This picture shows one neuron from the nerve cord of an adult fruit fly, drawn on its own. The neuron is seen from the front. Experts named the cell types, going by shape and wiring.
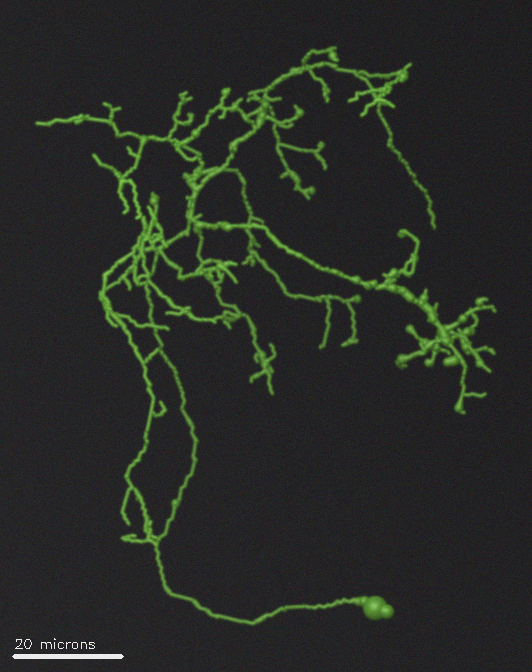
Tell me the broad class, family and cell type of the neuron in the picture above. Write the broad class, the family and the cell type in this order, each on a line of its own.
nerve-cord intrinsic neuron
hemilineage 21A
IN21A040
